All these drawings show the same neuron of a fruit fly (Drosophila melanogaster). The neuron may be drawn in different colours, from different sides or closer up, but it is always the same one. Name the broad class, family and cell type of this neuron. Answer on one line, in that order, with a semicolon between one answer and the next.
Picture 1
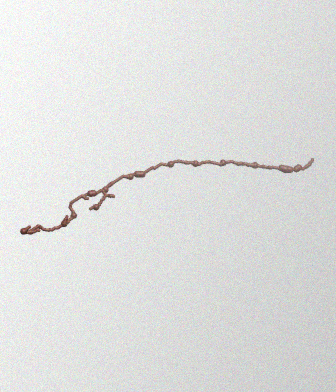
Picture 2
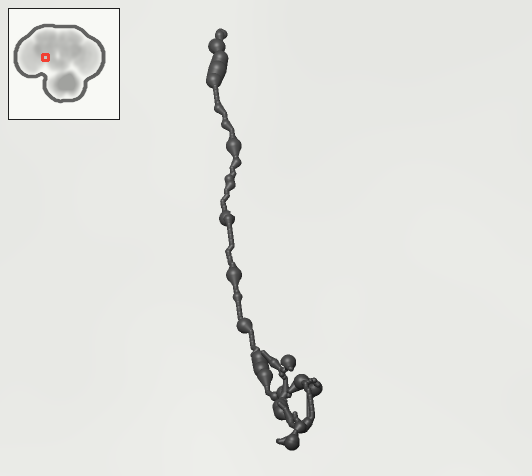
sensory neuron entering the brain; class mechanosensory; JO-B1_b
